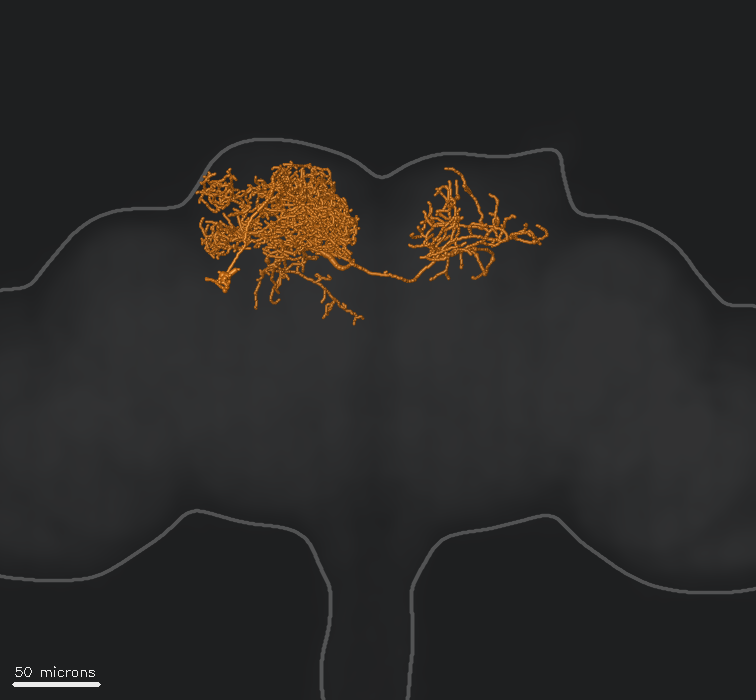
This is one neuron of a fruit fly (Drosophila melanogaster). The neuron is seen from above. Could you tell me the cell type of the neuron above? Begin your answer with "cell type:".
cell type: ALBN1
